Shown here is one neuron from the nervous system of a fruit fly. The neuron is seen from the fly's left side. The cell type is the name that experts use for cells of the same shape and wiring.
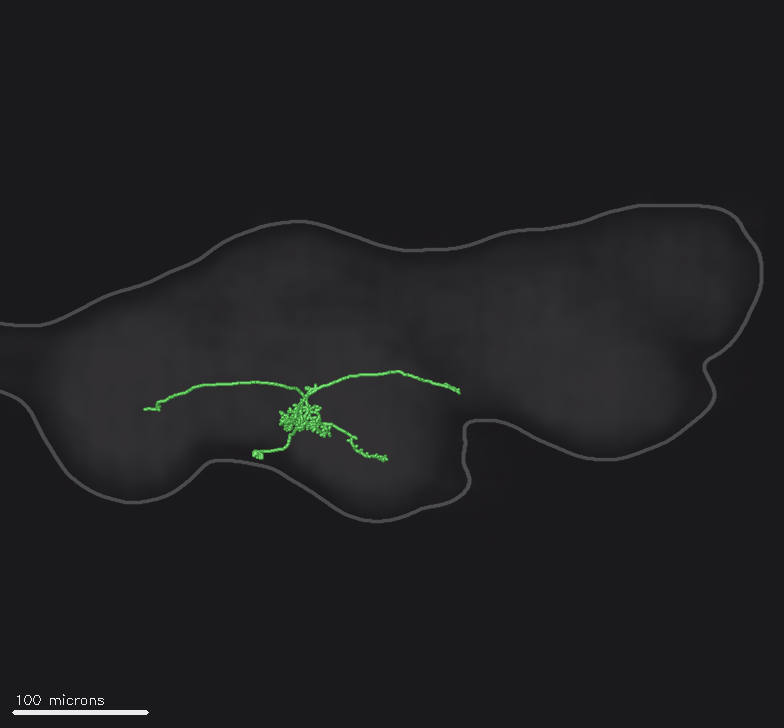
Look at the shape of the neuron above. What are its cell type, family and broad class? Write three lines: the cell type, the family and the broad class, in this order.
IN10B028
hemilineage 10B
nerve-cord intrinsic neuron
